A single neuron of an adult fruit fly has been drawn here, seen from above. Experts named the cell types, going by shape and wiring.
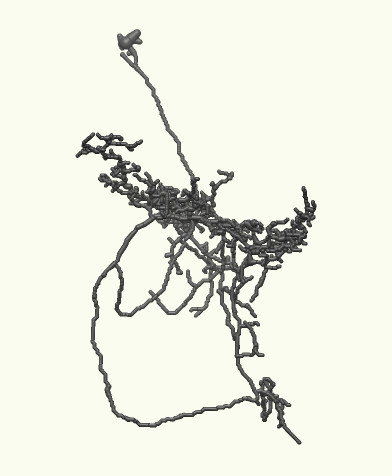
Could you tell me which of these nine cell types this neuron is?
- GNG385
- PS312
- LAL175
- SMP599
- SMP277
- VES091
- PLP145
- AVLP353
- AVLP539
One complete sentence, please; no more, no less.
This particular neuron has the cell type VES091.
